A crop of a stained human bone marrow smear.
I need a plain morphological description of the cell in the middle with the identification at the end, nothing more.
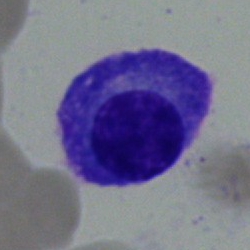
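Notice the chromatin: dark purple and densely stained. Around the nucleus, deep blue cytoplasm forms its widest rim on the upper and left sides. Just above and to the left of the nucleus, you'll find a paler zone. You are looking at a plasma cell.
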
